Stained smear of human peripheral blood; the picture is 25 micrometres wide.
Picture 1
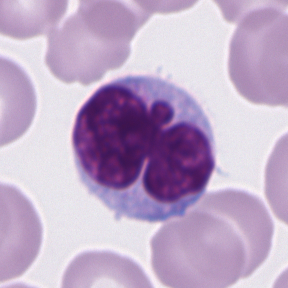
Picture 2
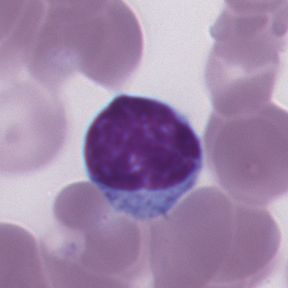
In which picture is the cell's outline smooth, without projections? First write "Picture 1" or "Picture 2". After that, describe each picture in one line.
Picture 2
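What picture 1 shows: A few short, fine projections stick out from the upper and right edges of the cell.
What picture 2 shows: No projections stand out from the cell surface.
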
